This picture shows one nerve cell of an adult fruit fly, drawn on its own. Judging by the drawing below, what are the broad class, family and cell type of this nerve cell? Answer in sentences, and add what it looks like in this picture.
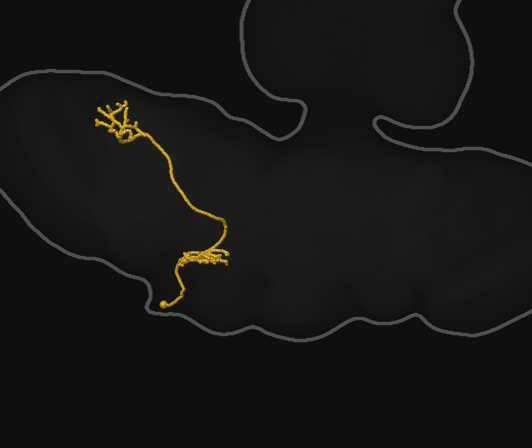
It is a central-brain intrinsic neuron. Its family is hemilineage ALv1. It is of cell type CB2004. As drawn here it is taller than it is wide.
